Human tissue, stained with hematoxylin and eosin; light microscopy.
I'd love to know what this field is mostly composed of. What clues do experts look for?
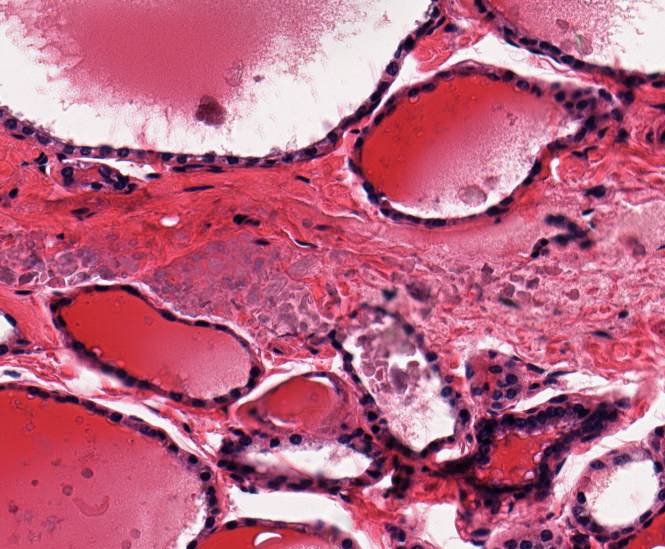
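Answer: thyroid follicle. First check: each follicle has a single lining layer of flattened to low cuboidal cells with dark, oval nuclei.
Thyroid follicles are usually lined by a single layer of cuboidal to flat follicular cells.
Second check: the follicles enclose lumens.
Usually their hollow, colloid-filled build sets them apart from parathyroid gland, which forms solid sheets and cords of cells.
Also noted: smooth linings without papillary folds, and pink fibrous central stroma with scattered elongated dark nuclei.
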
